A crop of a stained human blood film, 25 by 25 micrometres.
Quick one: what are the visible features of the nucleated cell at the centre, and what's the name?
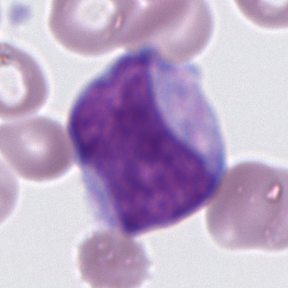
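Cytoplasm pale greyish-blue, lying mostly on the upper right side of the cell. Narrow strip of pale cytoplasm at the lower left edge, beside the nucleus. No granules seen. No vacuoles visible. Cell: atypical promyelocyte.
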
